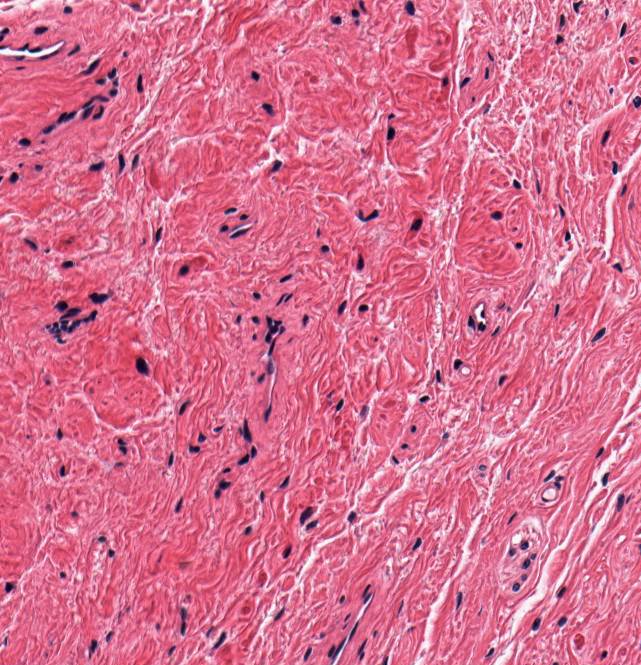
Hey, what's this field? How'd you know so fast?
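Dense connective tissue occupies the whole field as densely packed pink collagen with few cells.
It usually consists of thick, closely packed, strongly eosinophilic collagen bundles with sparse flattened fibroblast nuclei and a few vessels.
Here the scattered nuclei are small, dark and mostly elongated or spindle-shaped. So few cells among the fibres set it apart from smooth muscle, which forms densely nucleated bundles of spindle-shaped cells. Toward the lower right, bundles and clefts run more parallel, on a diagonal. A few small thin-walled vessels with open lumens lie in the right half.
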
